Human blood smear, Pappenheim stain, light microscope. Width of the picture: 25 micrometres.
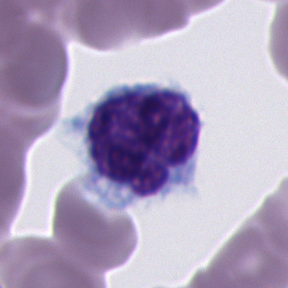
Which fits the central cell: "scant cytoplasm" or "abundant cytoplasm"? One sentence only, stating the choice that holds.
A narrow rim is all the cytoplasm this cell has.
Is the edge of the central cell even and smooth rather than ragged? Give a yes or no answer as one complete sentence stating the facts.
No, this cell is bounded by a rough outline.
